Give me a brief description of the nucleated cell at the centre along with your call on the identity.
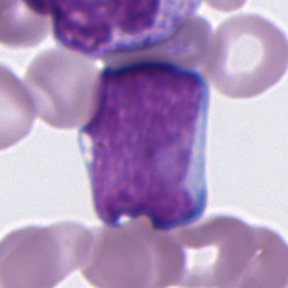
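A roughly rectangular outline with fairly straight sides bounds this cell, and its lower edge carries a small notch. The nucleus fills most of the cell and follows the angular outline. Its chromatin is finely stippled, without large dark clumps. The cell is a myeloblast.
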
